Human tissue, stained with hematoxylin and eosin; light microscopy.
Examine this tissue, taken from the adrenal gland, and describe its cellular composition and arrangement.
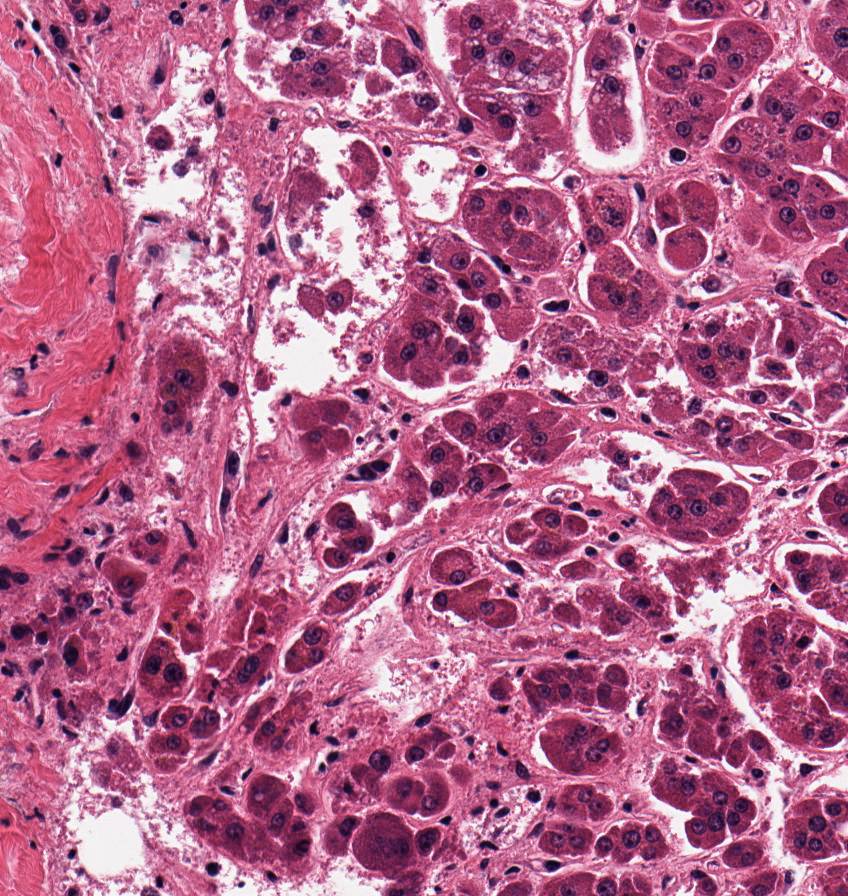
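What strikes me first is the pattern: across most of the field, large polygonal cells sit in rounded nests and cords, with thin fibrous septa between them. Their cytoplasm is abundant, granular and eosinophilic. Each nucleus I look at is round, with a single prominent nucleolus, and many of these cells hold two or more nuclei.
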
